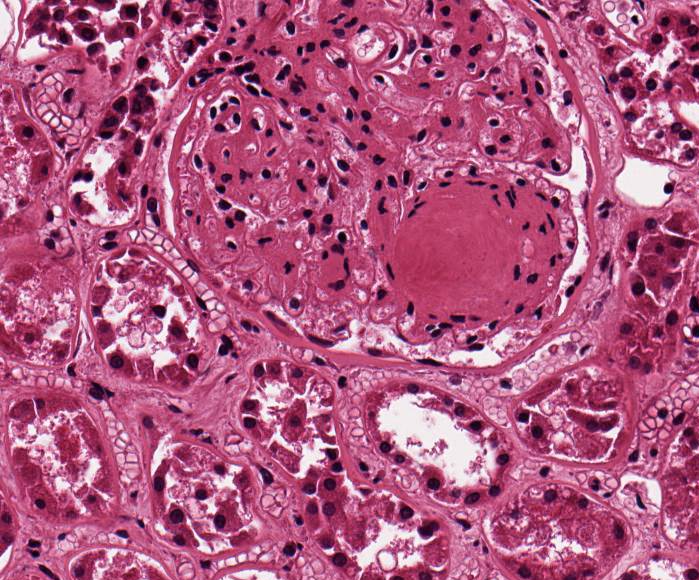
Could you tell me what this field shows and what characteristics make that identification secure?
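I'd call this the cortical labyrinth of the kidney. A large rounded glomerulus in a thin capsule sits upper centre, tubules packed around it.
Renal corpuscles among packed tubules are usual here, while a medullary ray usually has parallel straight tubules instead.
I also notice a rounded, homogeneous, pink, acellular mass in the glomerulus's lower right, rimmed by a thin layer of flattened dark nuclei. Many tubular cells, plainest at left and bottom, have clear, finely vacuolated, honeycomb cytoplasm.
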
